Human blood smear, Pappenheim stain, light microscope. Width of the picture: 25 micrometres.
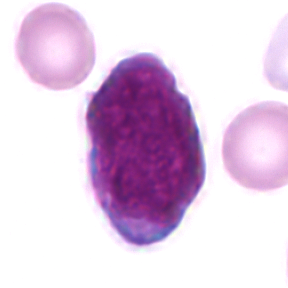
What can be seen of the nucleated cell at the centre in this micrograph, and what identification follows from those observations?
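Quick look: the cell is oval, longer from top to bottom than from side to side. Its outline is slightly uneven, especially along the upper right edge, with no distinct projections. The chromatin is a dense reddish-purple, finely stippled throughout, and no distinct granules show in the cytoplasm. That's an atypical promyelocyte.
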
